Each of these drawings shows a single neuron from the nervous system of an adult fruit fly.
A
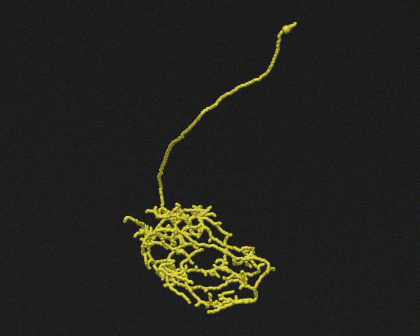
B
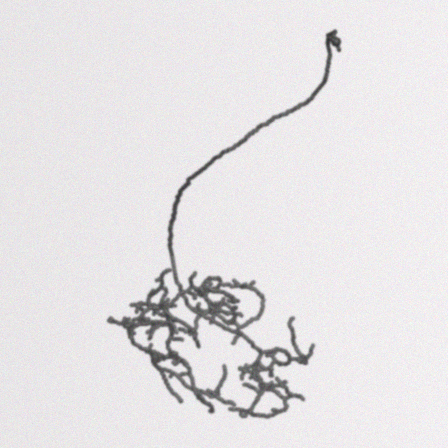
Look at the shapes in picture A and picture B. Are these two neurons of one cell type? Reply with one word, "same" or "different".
same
